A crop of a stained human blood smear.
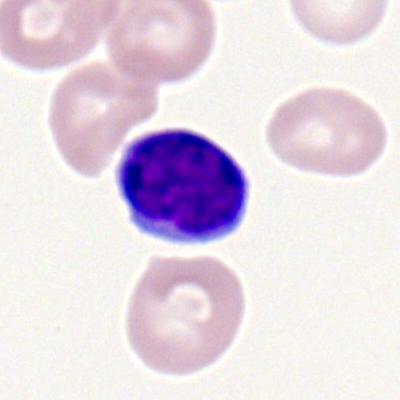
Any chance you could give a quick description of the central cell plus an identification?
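You'll notice the chromatin is dark purple and coarsely clumped. There's only a scant pale blue rim of cytoplasm, mostly along the lower edge, and no granules show in it. The surface has no projections either. It's a lymphocyte.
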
